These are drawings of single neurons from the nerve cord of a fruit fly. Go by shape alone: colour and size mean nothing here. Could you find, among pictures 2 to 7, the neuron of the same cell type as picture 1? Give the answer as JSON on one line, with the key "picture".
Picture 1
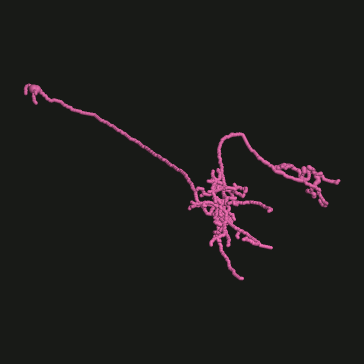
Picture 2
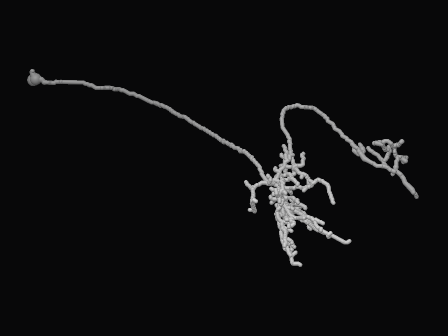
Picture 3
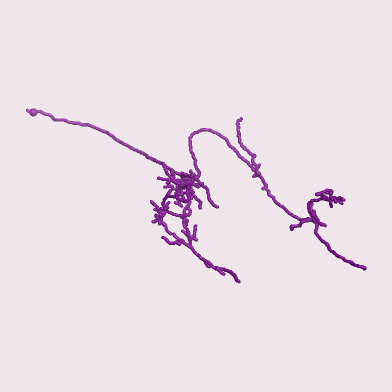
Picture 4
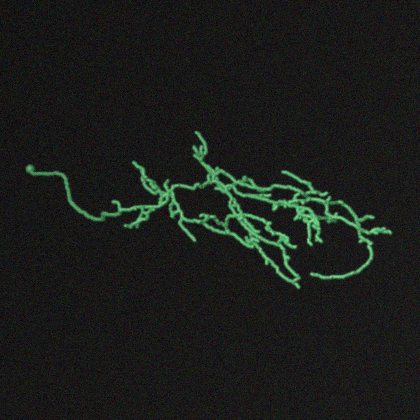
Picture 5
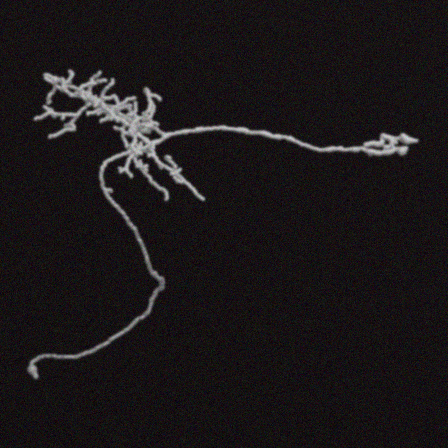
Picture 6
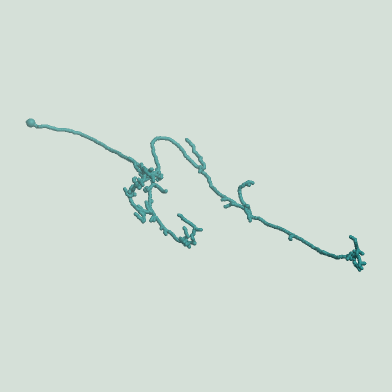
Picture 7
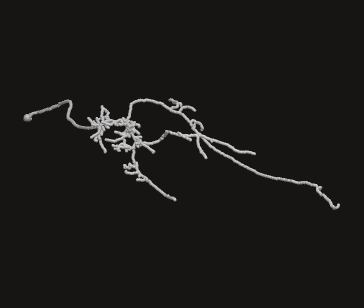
{"picture": 2}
